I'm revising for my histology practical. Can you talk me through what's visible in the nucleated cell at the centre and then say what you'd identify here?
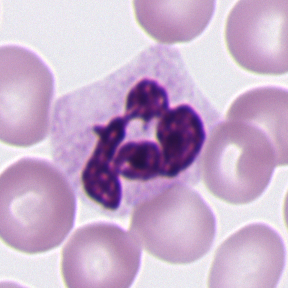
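Item one, the nucleus: it is split into several separate lobes linked by narrow strands, arranged around a small clear gap at its middle. Item two, the cytoplasm: plentiful and pale pinkish-lilac. Item three, the granules: fine, lilac and scattered evenly through the cytoplasm. With each point checked, the cell is a segmented neutrophil.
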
